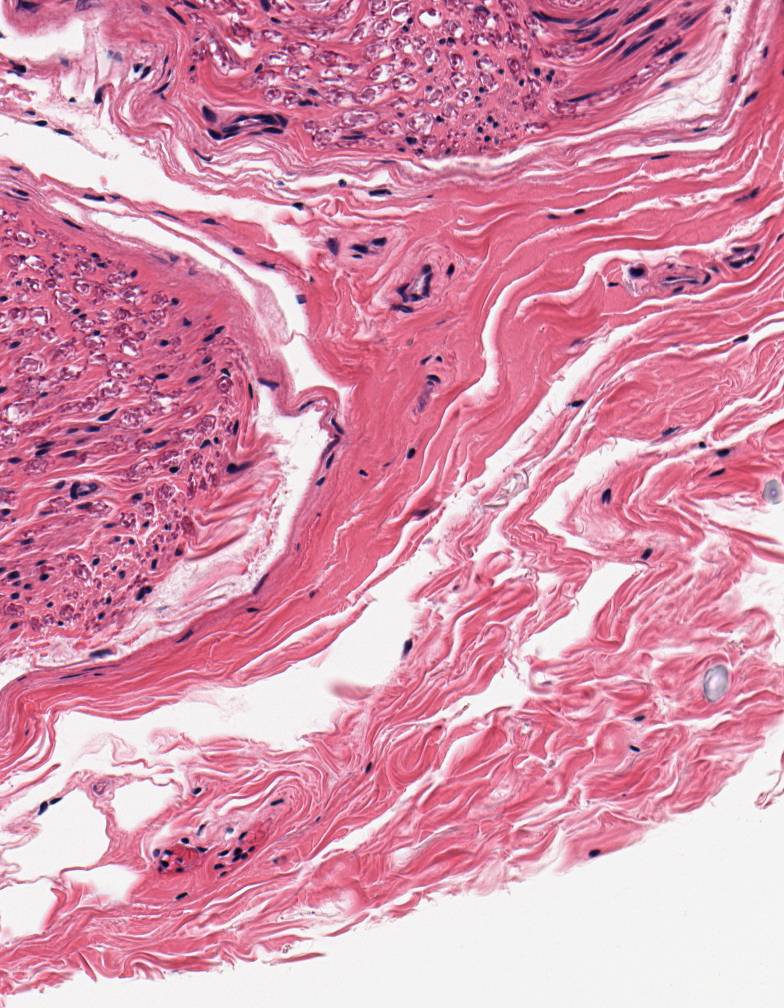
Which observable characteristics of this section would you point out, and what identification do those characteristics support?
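Two rounded nerve fibre bundles lie at upper and left, in dense pink fibrous tissue. Within both, fibres are mostly cut across: small round profiles, pale halos around central pink dots. Small dark oval to elongated nuclei lie singly among them. A thin compact layer of flattened, slender-nucleated cells wraps the left bundle's edge. This is tibial nerve.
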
